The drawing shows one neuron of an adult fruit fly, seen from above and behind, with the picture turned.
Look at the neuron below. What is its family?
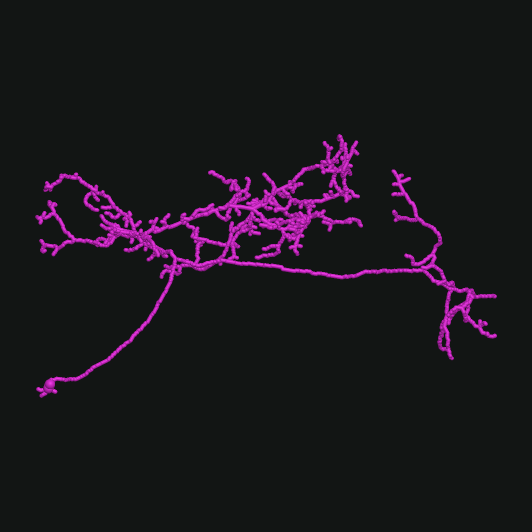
hemilineage SMPad2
